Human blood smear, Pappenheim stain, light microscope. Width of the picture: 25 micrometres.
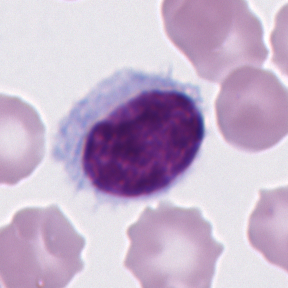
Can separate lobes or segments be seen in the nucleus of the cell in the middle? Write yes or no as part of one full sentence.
No, the nucleus is not divided into lobes but is one compact round, oval or kidney-shaped mass.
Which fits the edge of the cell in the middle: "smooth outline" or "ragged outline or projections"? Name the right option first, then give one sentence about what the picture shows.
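Ragged outline or projections. The cell outline is irregular and frayed rather than a clean circle.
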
